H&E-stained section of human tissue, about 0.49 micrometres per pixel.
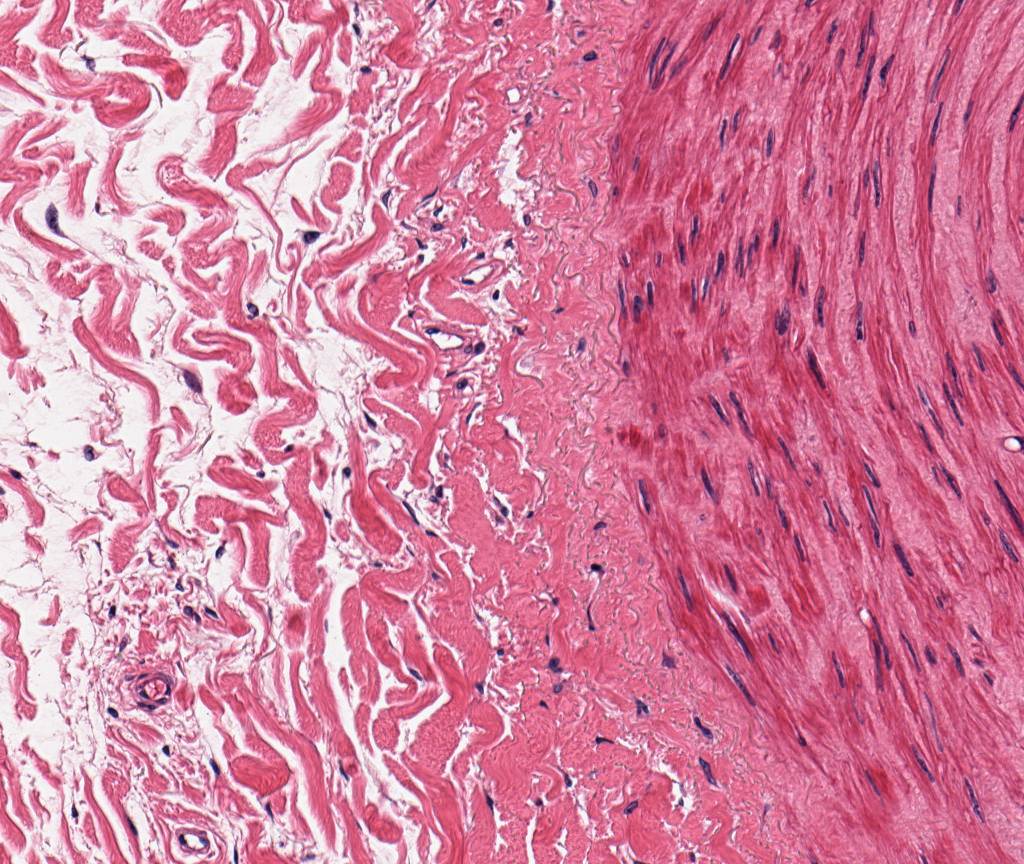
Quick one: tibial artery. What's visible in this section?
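Loose connective tissue occupies the left part of the field, and a dense band of smooth muscle occupies the right. The muscle cells run in parallel curving lines from the top of the field to the bottom, with elongated, cigar-shaped, dark purple nuclei lying along their length. Between the two lies a band of more compact pink tissue composed of fine wavy fibres.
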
